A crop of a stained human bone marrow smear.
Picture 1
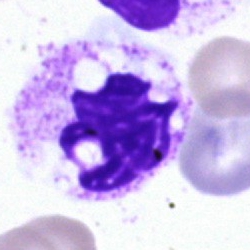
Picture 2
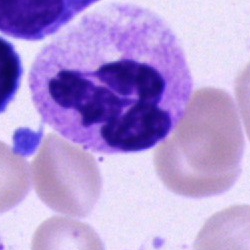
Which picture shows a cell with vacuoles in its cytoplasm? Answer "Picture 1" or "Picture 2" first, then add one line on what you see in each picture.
Picture 1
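What picture 1 shows: Several clear unstained vacuoles lie close against the nucleus.
What picture 2 shows: No vacuoles are seen in the cytoplasm.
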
